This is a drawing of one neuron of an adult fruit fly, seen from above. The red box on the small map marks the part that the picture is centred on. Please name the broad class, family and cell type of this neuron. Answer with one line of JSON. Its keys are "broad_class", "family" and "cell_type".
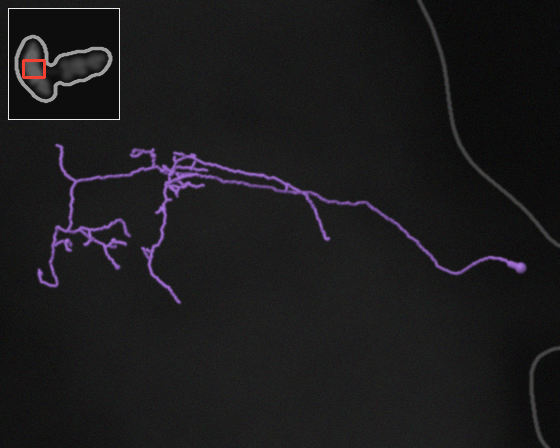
{"broad_class": "central-brain intrinsic neuron", "family": "hemilineage SMPp&v1_ventral", "cell_type": "SMP591"}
